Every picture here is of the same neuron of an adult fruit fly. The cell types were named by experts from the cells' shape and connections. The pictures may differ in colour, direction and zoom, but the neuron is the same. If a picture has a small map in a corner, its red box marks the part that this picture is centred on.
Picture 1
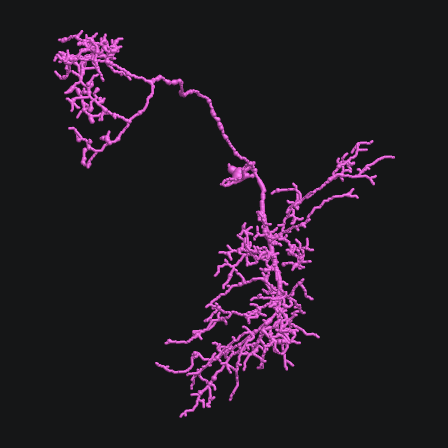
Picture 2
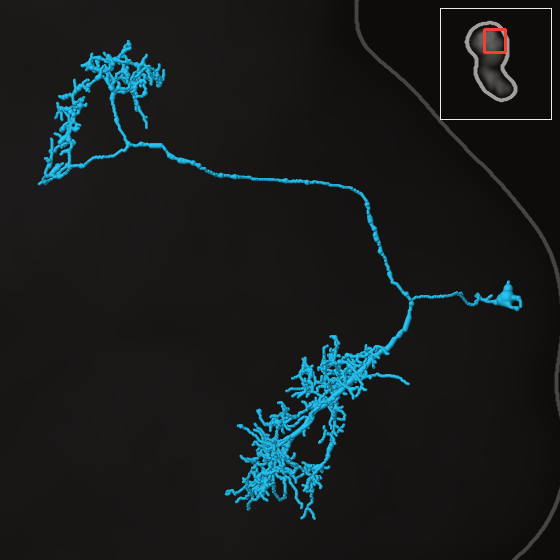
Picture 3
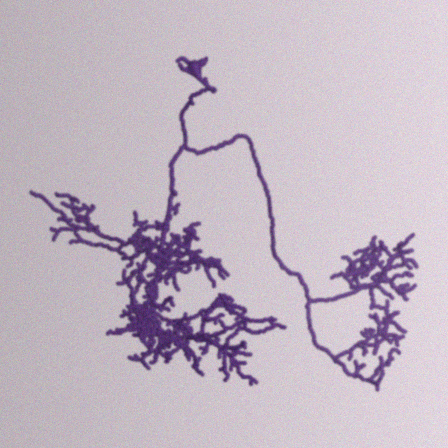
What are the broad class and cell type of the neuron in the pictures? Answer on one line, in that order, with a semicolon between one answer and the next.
central-brain intrinsic neuron; CL129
